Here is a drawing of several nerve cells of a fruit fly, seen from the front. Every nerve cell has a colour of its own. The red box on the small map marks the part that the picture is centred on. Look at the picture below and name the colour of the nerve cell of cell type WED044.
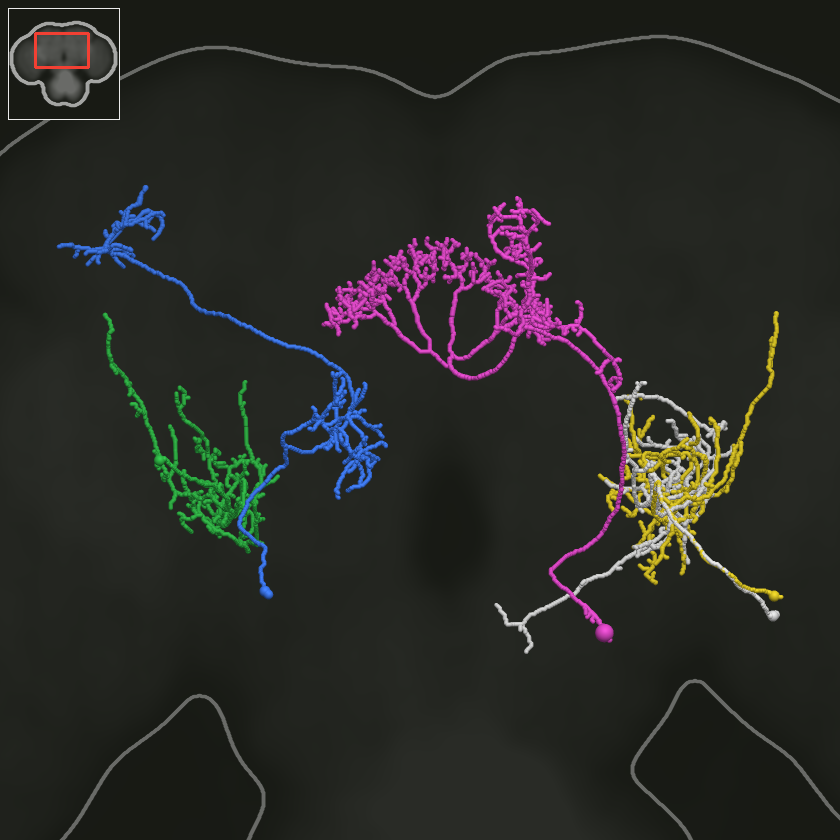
green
